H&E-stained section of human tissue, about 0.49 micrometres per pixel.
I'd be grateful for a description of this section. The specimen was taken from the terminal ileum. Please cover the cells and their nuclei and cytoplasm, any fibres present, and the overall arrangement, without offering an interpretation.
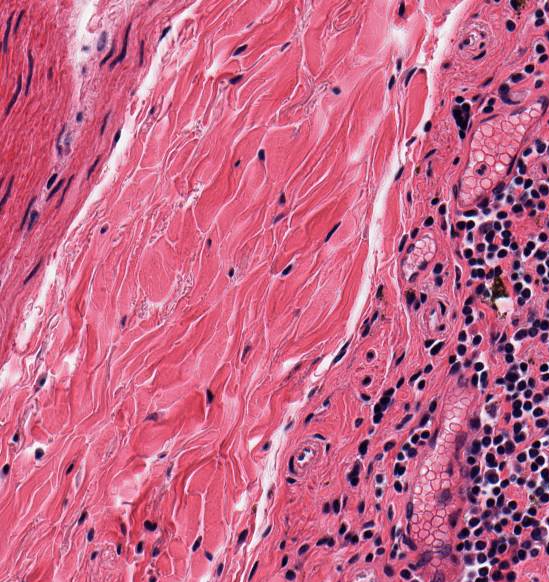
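Left two-thirds of the field: dense pink fibrous tissue, and the collagen bundles hold only sparse, scattered, small spindle-shaped nuclei. Then the right third changes; it's a crowded cellular zone. Along the right edge there's a dense sheet of small round cells with dark, round nuclei, rather like lymphocytes. And within that zone, upper right and lower right, I see pale honeycomb-like structures of many small clear round spaces.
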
